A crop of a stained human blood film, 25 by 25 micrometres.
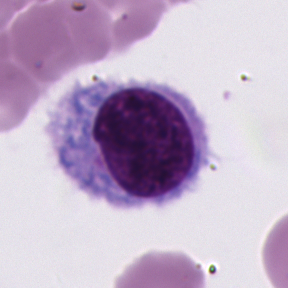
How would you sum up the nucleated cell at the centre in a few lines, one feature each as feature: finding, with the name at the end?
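Outline: roughly oval, wider than tall
Size: about 14 by 11 micrometres
Margin: finely frayed and fuzzy, not smooth
Nucleus: single round-to-oval mass, no lobes
Nuclear area: about 50% of the cell
Nuclear position: toward the right of the cell
Cytoplasm: widest band on the left side of the nucleus
Name: hairy cell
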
